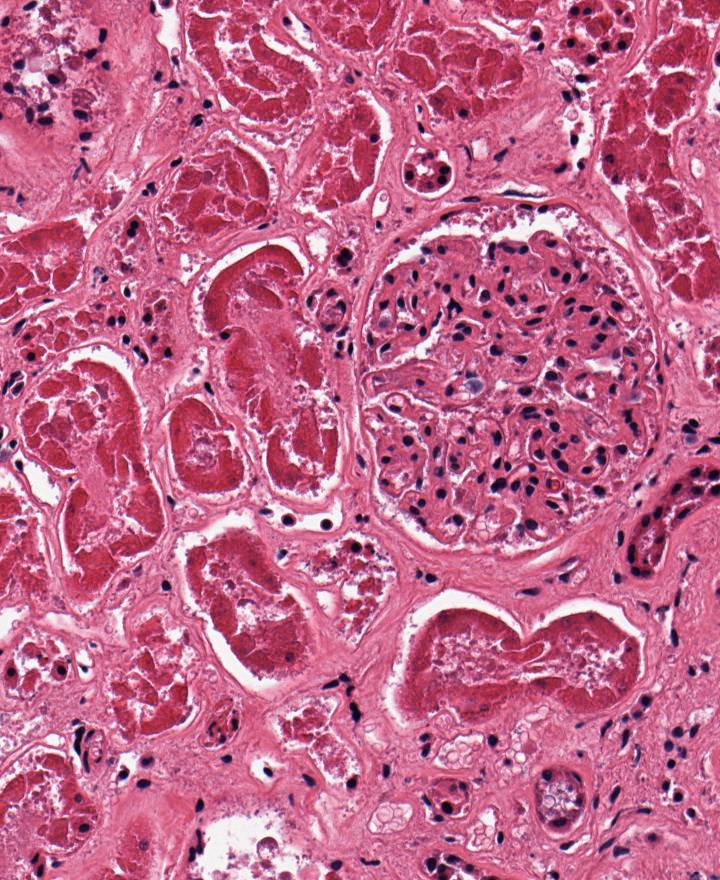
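Renal cortex. Most tubular lumens across the field hold dense, deep red casts, and the epithelium lining these tubules is thin and flattened. The glomerular tuft fills most of its capsule, with open capillary loops and no crescent. Near the bottom centre, a few tubules contain pale, finely vacuolated cells rather than red casts.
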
